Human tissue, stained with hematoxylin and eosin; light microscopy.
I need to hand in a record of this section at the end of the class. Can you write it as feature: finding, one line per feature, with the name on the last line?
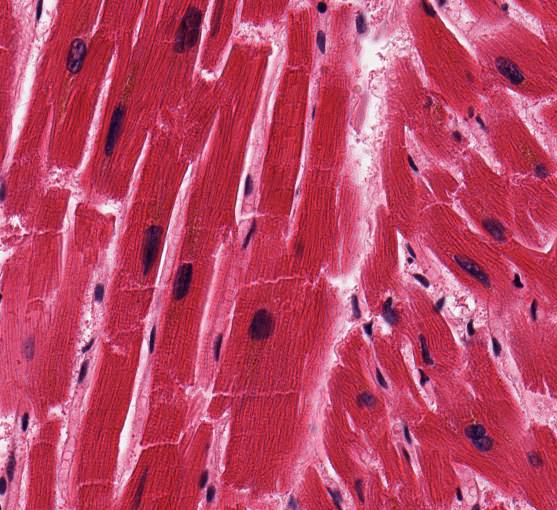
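Branching: some fibres branch and join their neighbours, as I follow them
Cytoplasm: eosinophilic, with fine cross-striations
Nuclei: small, dark, elongated, in the scant connective tissue between fibres
Fat: none I can find in the field
Name: left ventricle of the heart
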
